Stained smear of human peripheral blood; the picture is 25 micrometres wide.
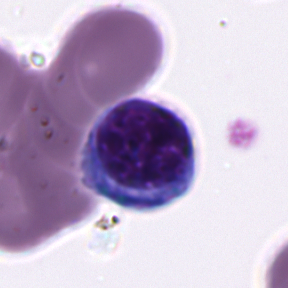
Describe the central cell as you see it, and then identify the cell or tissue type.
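Chromatin dark purple, coarsely clumped. Cytoplasm deep blue, forming only a narrow rim round the nucleus. Rim widest along the lower edge. Named: plasma cell.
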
